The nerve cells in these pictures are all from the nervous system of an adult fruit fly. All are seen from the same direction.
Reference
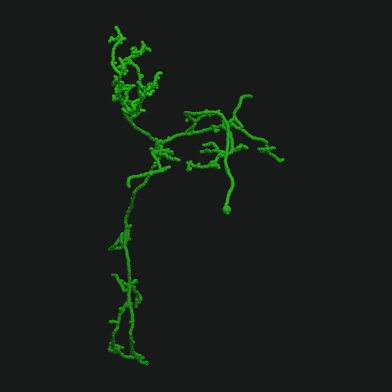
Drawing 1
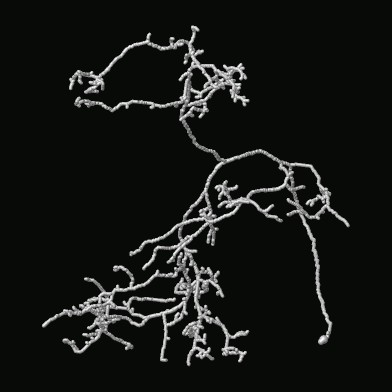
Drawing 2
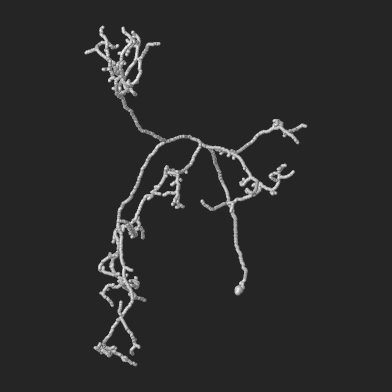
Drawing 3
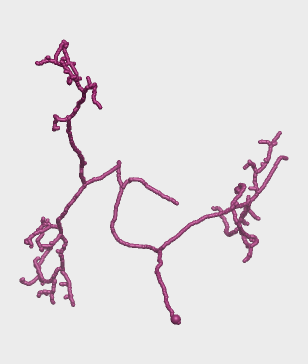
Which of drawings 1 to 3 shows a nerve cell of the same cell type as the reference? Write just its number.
2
